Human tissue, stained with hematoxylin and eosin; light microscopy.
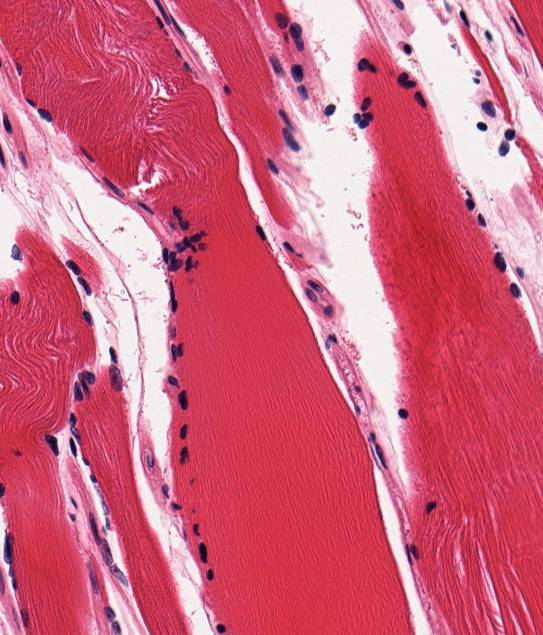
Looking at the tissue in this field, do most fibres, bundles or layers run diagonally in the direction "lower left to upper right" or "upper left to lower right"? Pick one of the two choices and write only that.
Upper left to lower right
